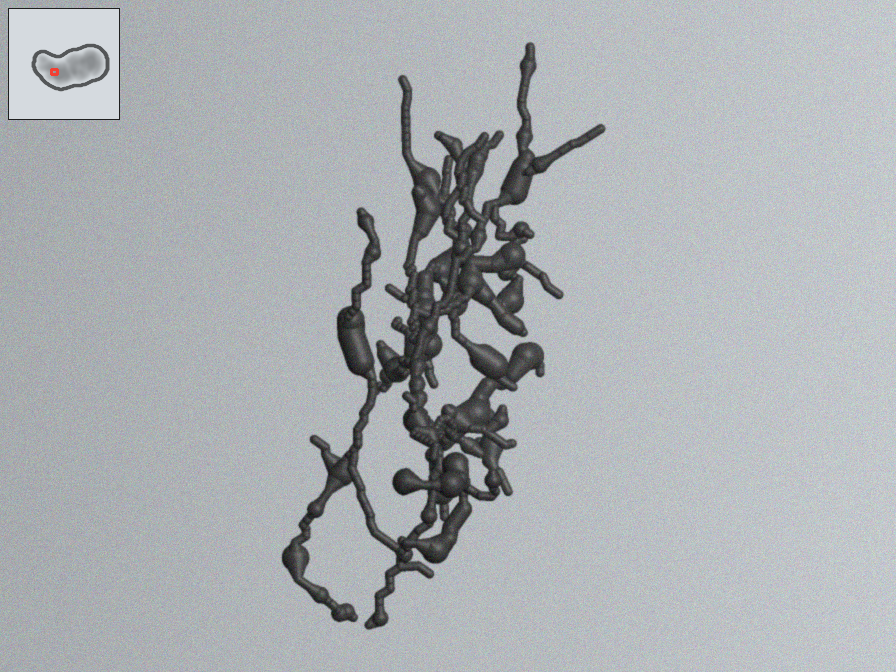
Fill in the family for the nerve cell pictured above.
Dm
